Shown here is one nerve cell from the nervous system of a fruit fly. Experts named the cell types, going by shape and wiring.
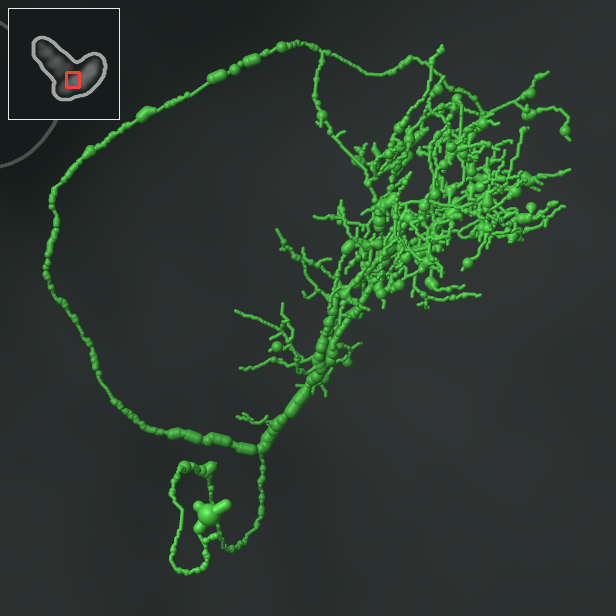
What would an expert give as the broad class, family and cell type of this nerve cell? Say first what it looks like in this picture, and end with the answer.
Dozens of branch ends can be seen. As drawn here it is about as wide as it is tall. It is a central-brain intrinsic neuron. The family is hemilineage LHl1. Its cell type is SLP058.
